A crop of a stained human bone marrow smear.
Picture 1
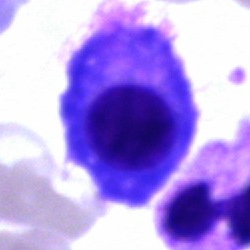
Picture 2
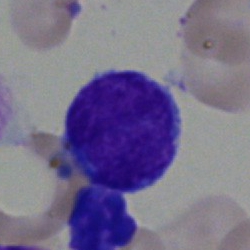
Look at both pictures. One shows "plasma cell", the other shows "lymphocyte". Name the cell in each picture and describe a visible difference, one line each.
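Picture 1 is a plasma cell. The cytoplasm is plentiful around the nucleus.
Picture 2 is a lymphocyte. Cytoplasm is scant, at most a barely visible rim.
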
